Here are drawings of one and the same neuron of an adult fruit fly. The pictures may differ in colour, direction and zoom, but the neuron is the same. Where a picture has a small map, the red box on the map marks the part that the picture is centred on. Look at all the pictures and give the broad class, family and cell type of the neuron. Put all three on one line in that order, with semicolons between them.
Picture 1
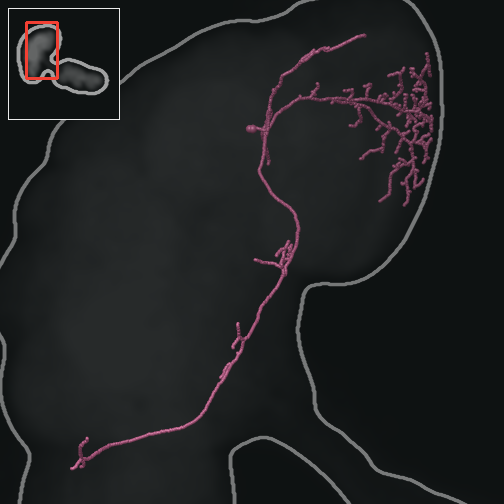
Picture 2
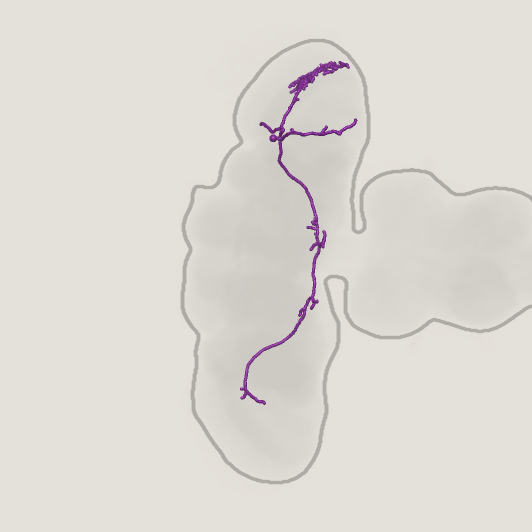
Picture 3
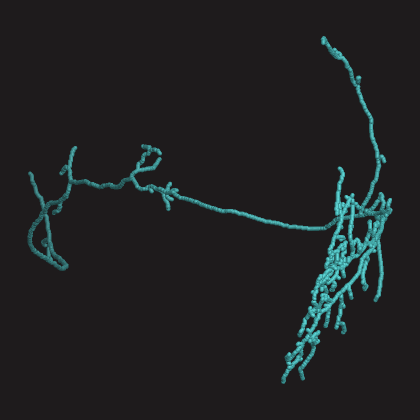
visual projection neuron; hemilineage VPNl&d1_lateral; MeVPMe8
